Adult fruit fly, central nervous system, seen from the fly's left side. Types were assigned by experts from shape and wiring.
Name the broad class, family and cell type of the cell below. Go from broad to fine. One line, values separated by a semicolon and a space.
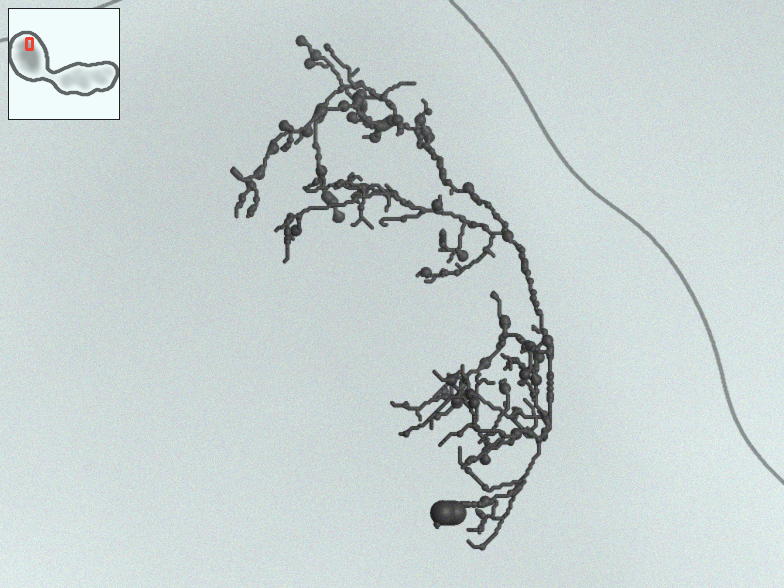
central-brain intrinsic neuron; hemilineage SLPpl3; CB1687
